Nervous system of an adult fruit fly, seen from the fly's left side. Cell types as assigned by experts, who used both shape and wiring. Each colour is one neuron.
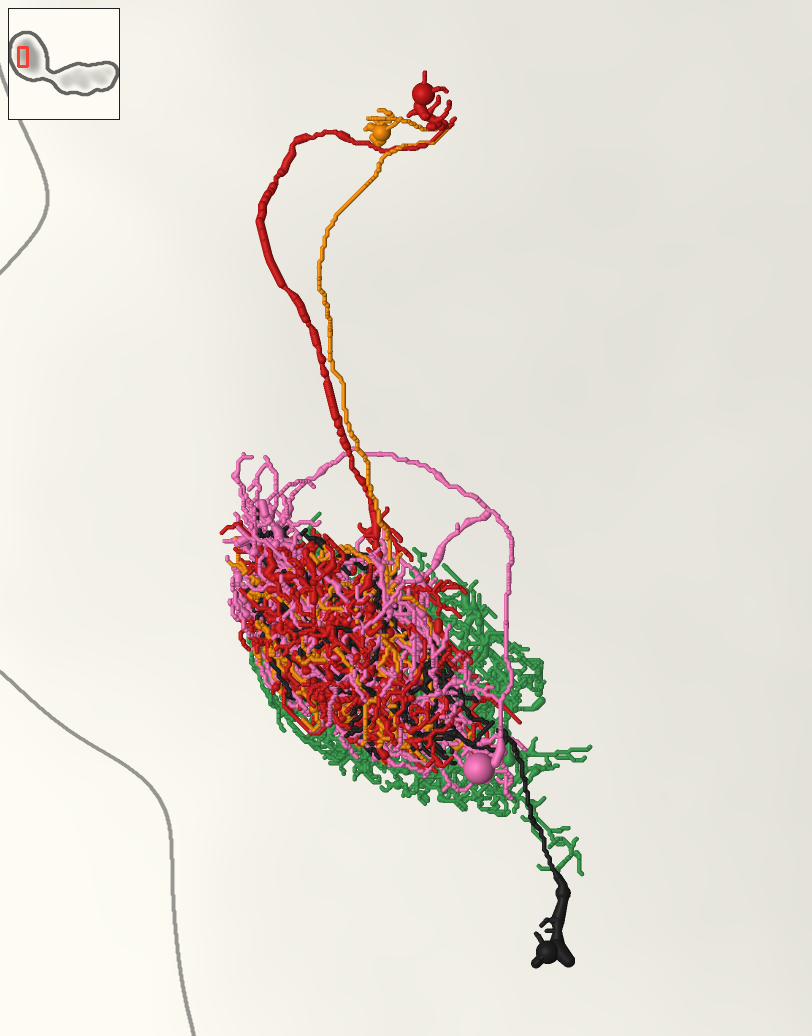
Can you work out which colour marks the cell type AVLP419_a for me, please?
red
